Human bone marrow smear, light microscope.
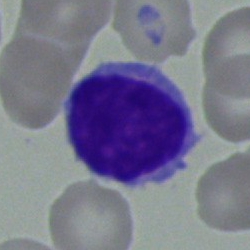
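Lymphocyte, centre of a stained bone marrow smear. The cell outline is roughly round, and the chromatin is dark purple and densely stained. No granules are visible in the cytoplasm. Small irregular projections extend from the lower right edge of the cell.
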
